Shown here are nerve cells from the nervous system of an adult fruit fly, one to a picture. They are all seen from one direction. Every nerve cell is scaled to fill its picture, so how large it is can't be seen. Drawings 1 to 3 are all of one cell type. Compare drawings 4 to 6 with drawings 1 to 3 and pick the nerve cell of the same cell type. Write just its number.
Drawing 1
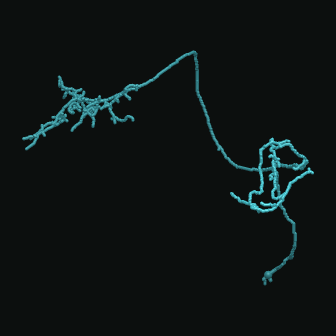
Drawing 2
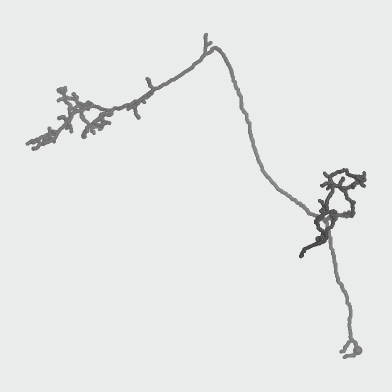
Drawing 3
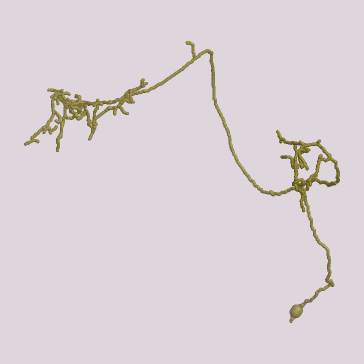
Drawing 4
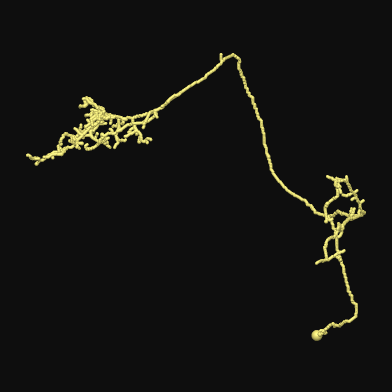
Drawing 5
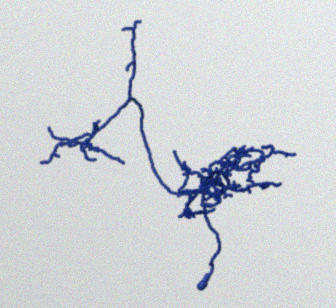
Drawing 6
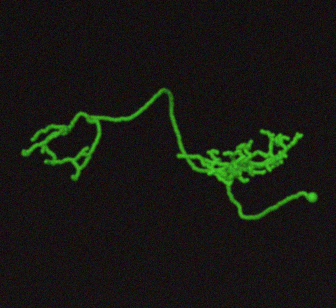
4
